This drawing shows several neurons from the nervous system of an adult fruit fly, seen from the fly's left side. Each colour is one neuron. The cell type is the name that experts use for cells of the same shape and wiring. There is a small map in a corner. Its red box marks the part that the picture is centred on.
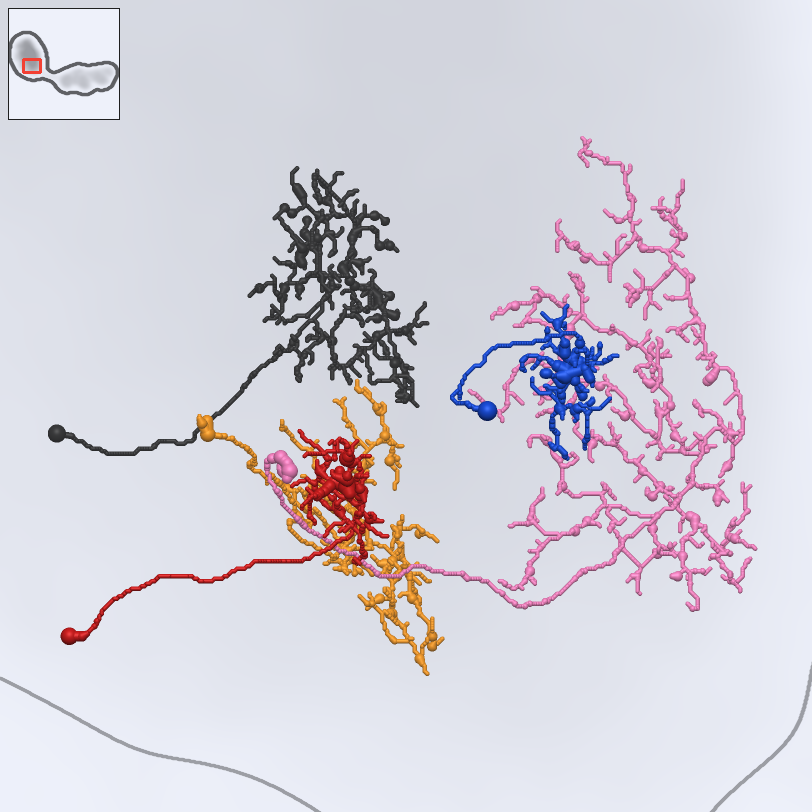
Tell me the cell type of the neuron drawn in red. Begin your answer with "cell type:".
cell type: Dm8a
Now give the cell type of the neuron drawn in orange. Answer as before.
cell type: Cm11a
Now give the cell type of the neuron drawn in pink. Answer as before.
cell type: Cm11b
